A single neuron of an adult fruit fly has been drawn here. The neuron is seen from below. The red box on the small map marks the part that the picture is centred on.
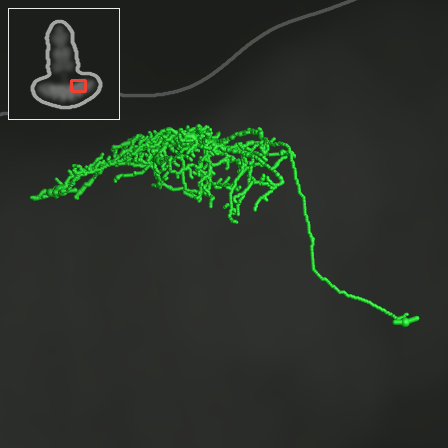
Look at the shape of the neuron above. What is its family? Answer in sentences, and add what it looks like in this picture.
Its family is hemilineage SLPpl3. Its broad class is central-brain intrinsic neuron. The cell body can be seen at the lower right of the picture. The picture shows dozens of branch ends.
